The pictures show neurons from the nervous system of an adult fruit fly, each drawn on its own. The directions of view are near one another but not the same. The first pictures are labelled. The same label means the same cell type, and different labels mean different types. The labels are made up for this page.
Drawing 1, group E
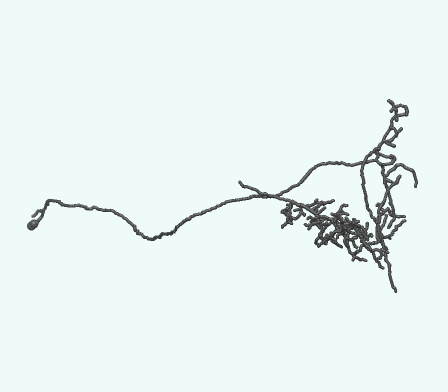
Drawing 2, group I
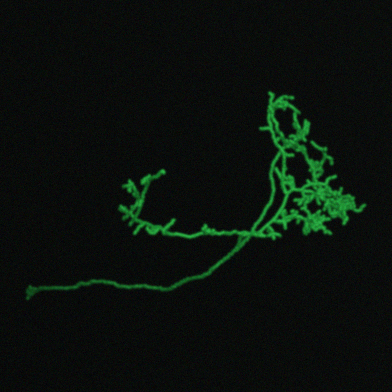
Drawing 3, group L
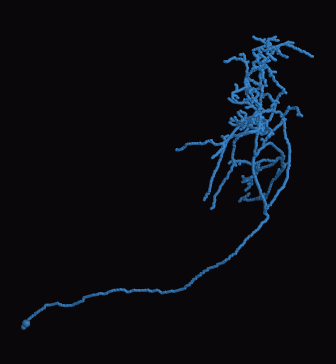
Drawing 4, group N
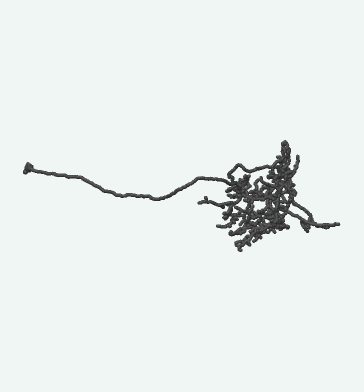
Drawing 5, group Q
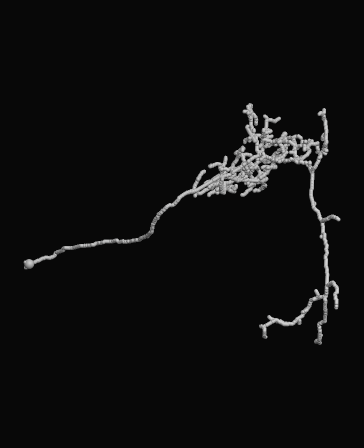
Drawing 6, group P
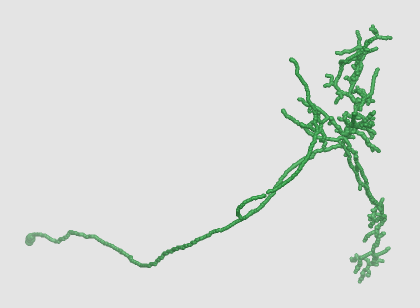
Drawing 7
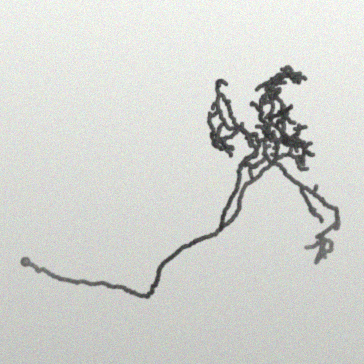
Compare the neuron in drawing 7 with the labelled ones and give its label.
group P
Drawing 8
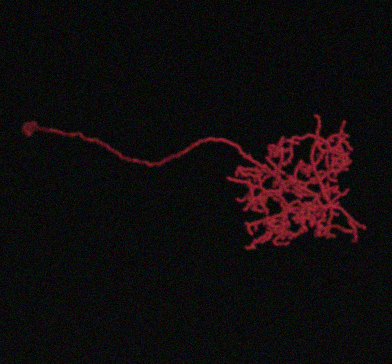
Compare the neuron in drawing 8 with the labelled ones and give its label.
group N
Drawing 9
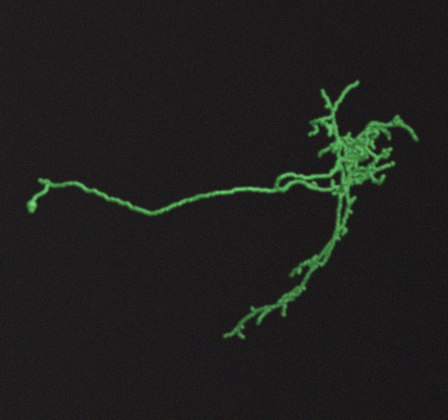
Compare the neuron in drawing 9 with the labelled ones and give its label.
group P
